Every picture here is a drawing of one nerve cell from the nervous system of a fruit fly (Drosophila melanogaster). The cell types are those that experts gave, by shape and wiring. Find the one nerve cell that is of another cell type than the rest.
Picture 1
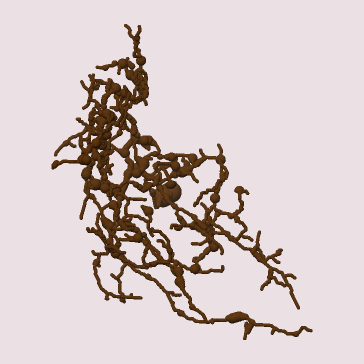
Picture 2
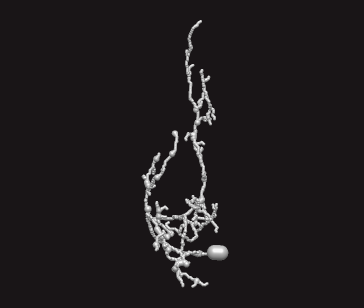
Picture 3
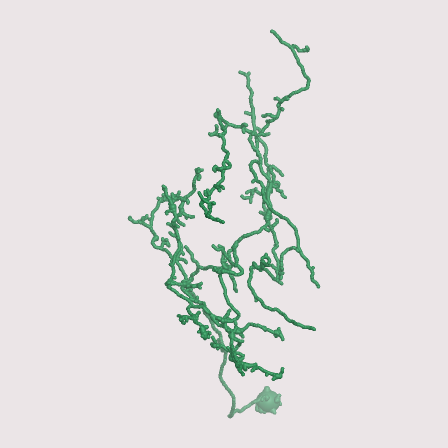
Picture 1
